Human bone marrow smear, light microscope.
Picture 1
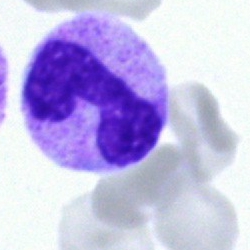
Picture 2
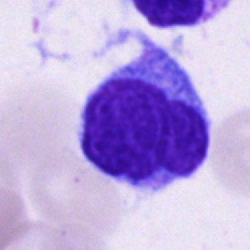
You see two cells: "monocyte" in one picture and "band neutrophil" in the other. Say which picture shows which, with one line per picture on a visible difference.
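Picture 1 shows a band neutrophil: The cytoplasm is plentiful and pale lilac.
Picture 2 shows a monocyte: The nucleus fills most of the cell.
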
